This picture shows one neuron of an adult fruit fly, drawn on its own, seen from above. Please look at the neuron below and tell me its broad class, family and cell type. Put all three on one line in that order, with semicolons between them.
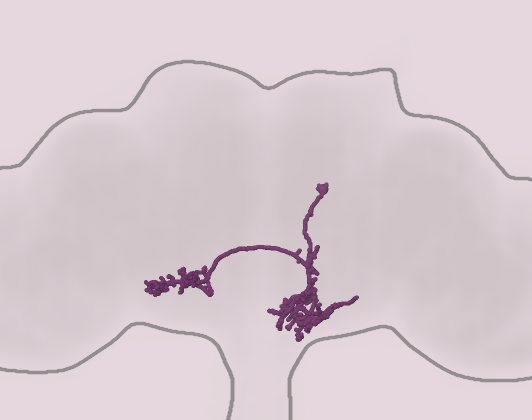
central-brain intrinsic neuron; hemilineage MX7; GNG358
